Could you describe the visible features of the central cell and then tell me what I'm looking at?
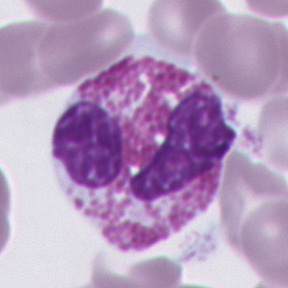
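I see a nucleus divided into two large lobes, one on the left of the cell and one on the right, both dark purple with dense chromatin. Coarse, round, reddish-pink granules pack the cytoplasm all around the nucleus, even between the two lobes. This is an eosinophil.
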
